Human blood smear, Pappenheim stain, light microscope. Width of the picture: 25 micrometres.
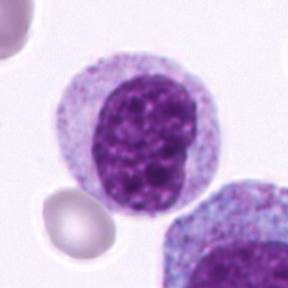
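Metamyelocyte from a stained smear of human peripheral blood, seen under the light microscope as the cell in the middle. The nucleus, about 12 by 9 micrometres, lies off-centre towards the right and bears a shallow notch on its right side. A broad rim of cytoplasm, widest on the left, carries fine purple granules.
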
